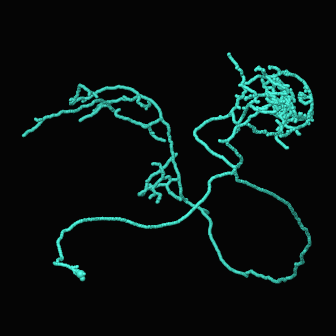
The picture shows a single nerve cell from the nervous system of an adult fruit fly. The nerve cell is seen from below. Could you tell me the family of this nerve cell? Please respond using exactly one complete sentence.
Belonging to family hemilineage ALlv1 is this nerve cell.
